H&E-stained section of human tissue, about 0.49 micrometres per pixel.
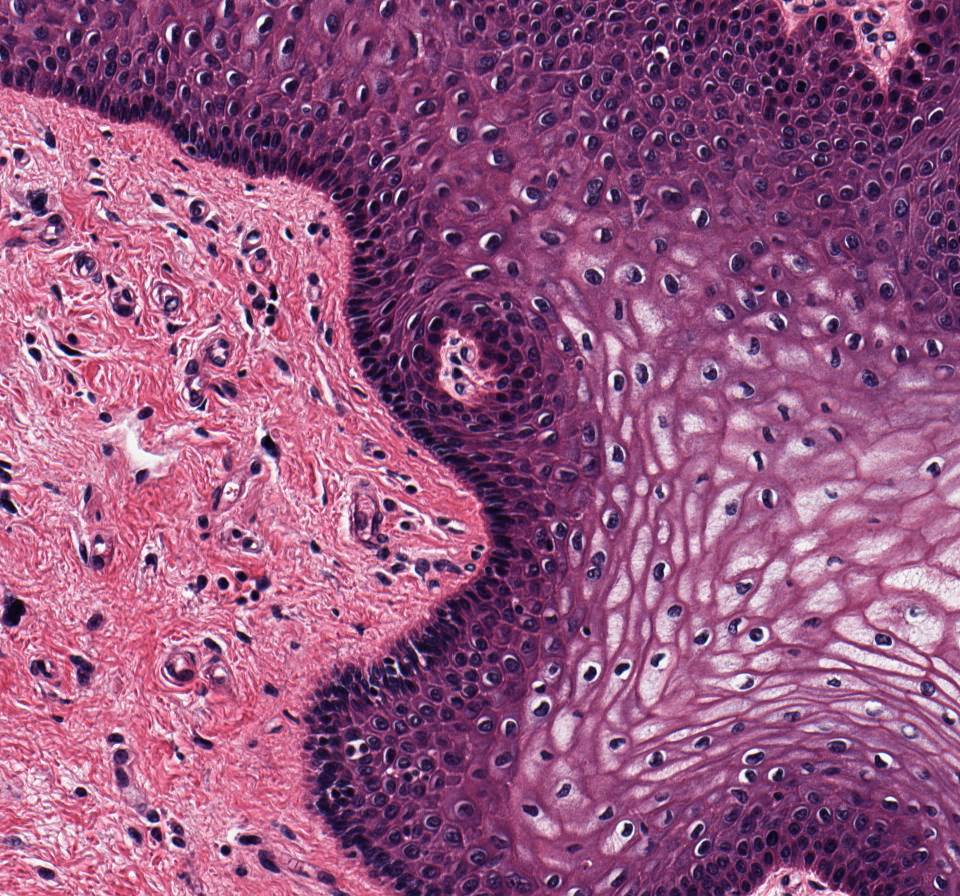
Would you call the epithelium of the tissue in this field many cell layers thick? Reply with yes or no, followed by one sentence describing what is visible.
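Yes. The epithelium is stratified squamous, with cells becoming larger and flatter from the stromal border toward the right.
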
